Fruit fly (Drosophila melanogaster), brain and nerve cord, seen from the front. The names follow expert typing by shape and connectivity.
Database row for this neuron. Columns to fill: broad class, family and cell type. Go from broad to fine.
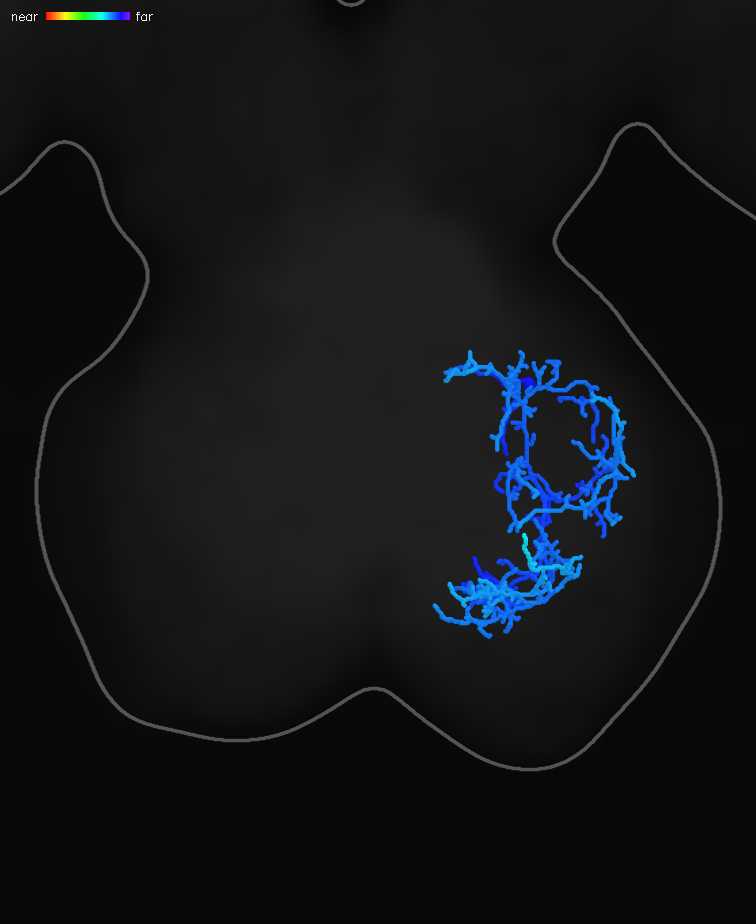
nerve-cord intrinsic neuron; hemilineage 03A; IN03A053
